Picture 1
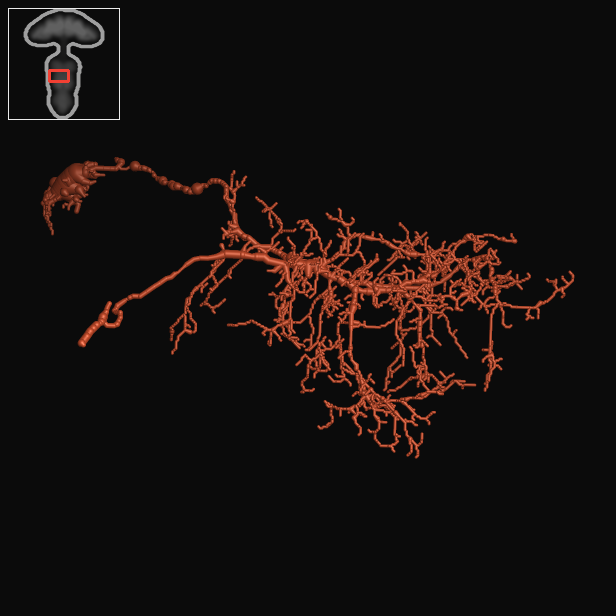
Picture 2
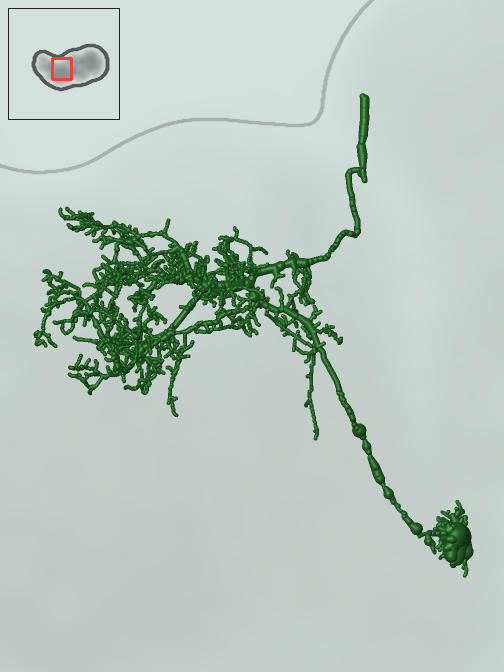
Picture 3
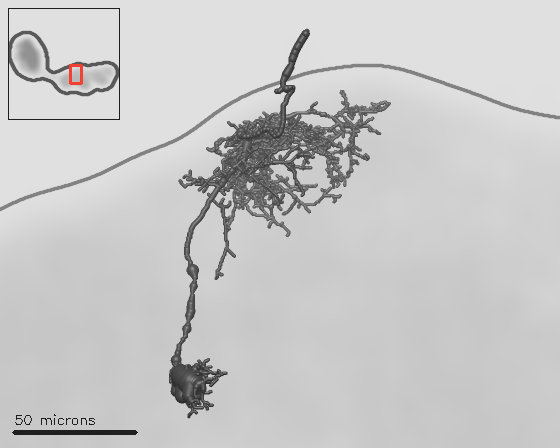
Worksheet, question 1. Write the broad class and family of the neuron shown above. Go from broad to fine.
motor neuron of the nerve cord; hemilineage 03B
